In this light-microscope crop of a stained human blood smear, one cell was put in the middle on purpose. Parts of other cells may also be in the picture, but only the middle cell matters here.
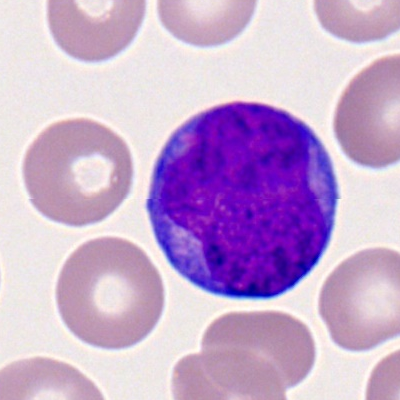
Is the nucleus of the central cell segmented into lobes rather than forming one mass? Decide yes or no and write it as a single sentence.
No, there is one compact round, oval or kidney-shaped nucleus, not separate lobes.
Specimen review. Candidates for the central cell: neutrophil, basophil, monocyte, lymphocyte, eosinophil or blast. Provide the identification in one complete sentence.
Where the crop is centred, there is a blast.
